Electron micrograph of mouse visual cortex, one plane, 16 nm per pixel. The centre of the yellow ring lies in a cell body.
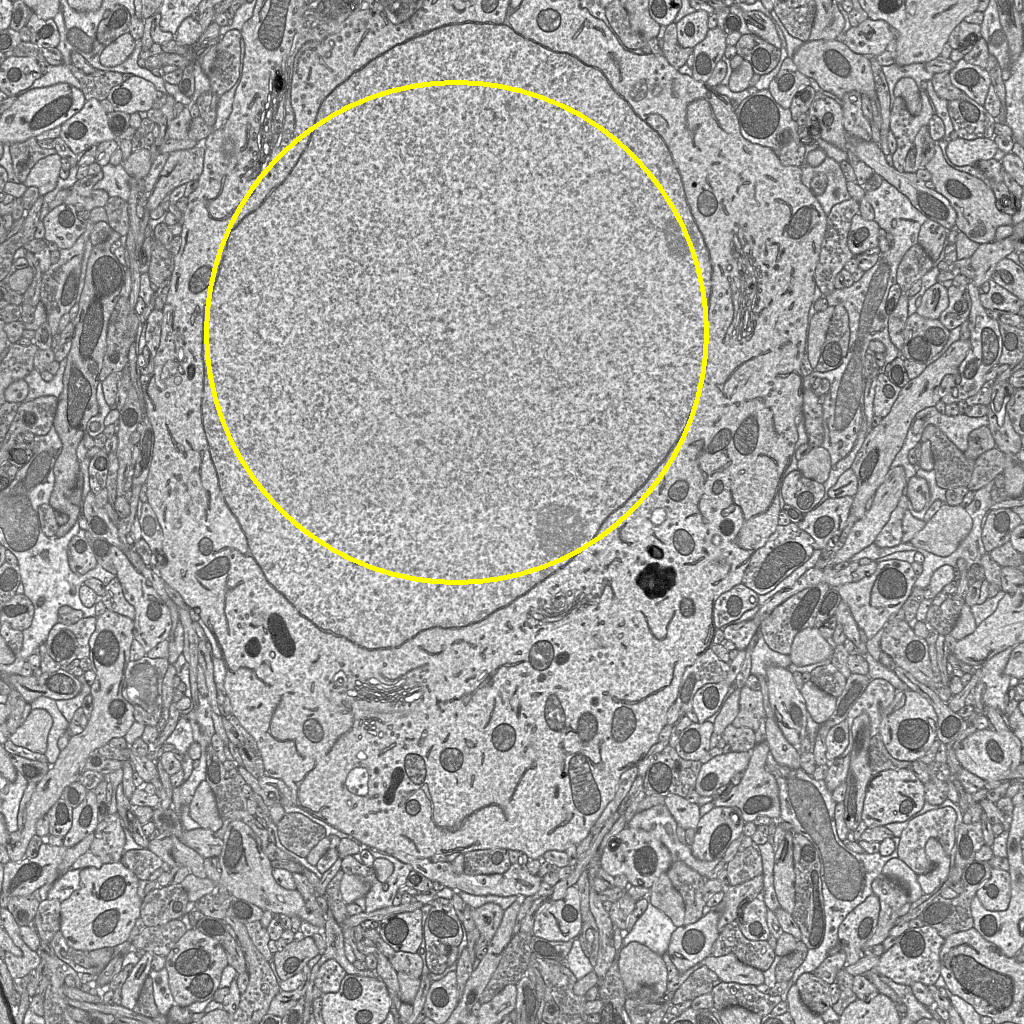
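Excitatory neuron. Its nuclear envelope is smooth, without deep infoldings. A smooth, rounded, darker grey patch lies within the nucleus near its lower edge. Small mitochondria are scattered through the broad cytoplasm below. One very dark, clumped dense body lies lower right of the nucleus.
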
